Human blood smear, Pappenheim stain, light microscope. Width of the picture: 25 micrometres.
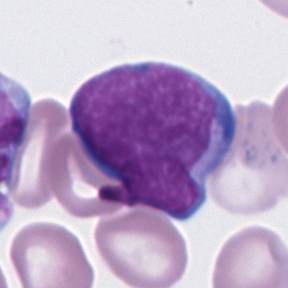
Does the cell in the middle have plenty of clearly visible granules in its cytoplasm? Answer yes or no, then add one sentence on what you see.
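No. No granules are visible in the cytoplasm.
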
